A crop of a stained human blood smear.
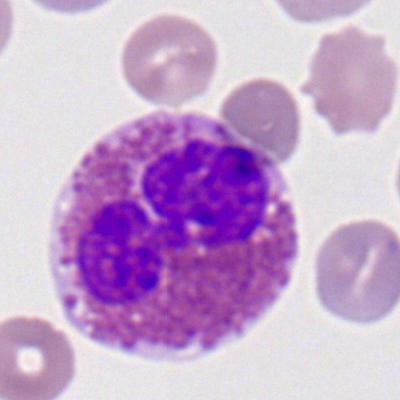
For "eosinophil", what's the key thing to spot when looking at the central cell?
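First item, the nucleus: it consists of two separate lobes.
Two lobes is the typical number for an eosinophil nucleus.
That lobe count therefore goes with an eosinophil. Second item, the chromatin: it is dark purple and coarsely clumped. Third item, the cytoplasm: it is packed with coarse, round granules, and these granules are reddish-pink.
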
